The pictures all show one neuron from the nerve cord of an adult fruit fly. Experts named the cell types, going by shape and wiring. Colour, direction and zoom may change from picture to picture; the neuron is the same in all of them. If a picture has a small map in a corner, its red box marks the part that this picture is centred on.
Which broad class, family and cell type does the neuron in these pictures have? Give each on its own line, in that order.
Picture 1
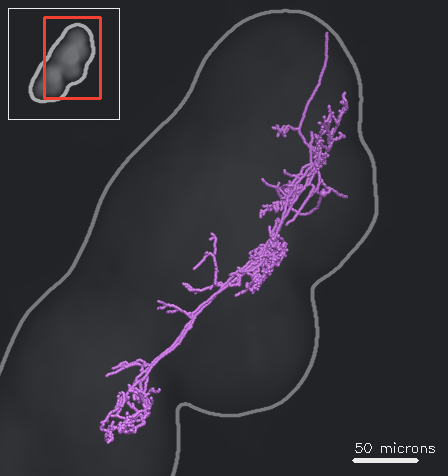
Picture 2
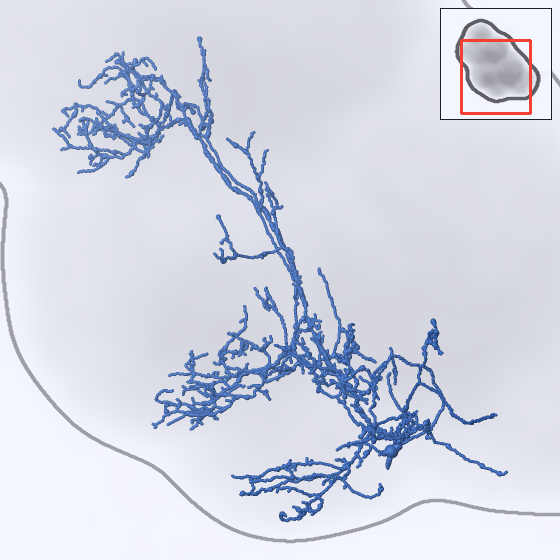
ascending neuron
hemilineage 05B
AN05B024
